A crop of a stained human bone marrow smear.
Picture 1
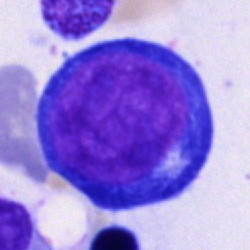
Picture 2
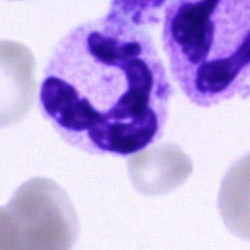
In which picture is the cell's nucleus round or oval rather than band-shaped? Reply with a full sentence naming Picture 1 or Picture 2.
Picture 1 shows a cell whose nucleus forms a single compact round or oval shape.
